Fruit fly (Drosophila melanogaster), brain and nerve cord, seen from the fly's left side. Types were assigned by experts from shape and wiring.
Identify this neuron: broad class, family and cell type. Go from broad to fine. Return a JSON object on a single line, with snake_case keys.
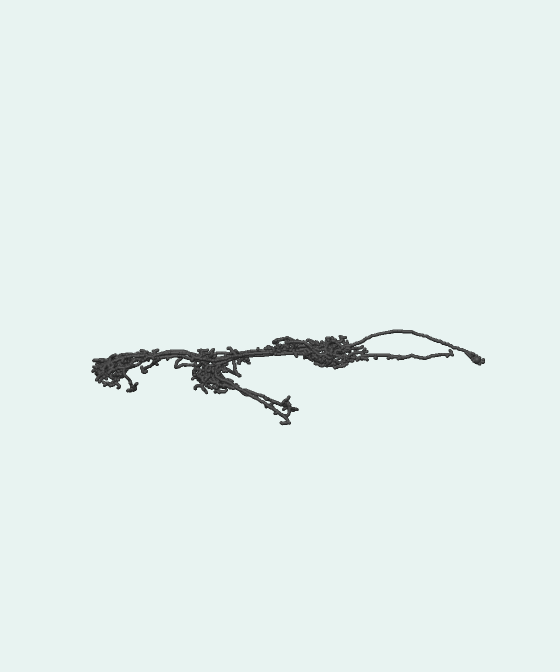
{"broad_class": "nerve-cord intrinsic neuron", "family": "hemilineage 00A", "cell_type": "IN00A007"}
